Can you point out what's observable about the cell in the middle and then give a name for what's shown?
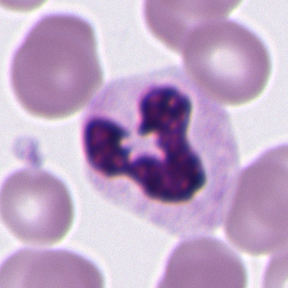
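The nucleus is bent into a curved, lobed shape around a pale central patch of cytoplasm. Its chromatin is dark purple and coarsely clumped. Cytoplasm is plentiful and pale lilac-pink, holding fine, faint lilac granules. The cell is a segmented neutrophil.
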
